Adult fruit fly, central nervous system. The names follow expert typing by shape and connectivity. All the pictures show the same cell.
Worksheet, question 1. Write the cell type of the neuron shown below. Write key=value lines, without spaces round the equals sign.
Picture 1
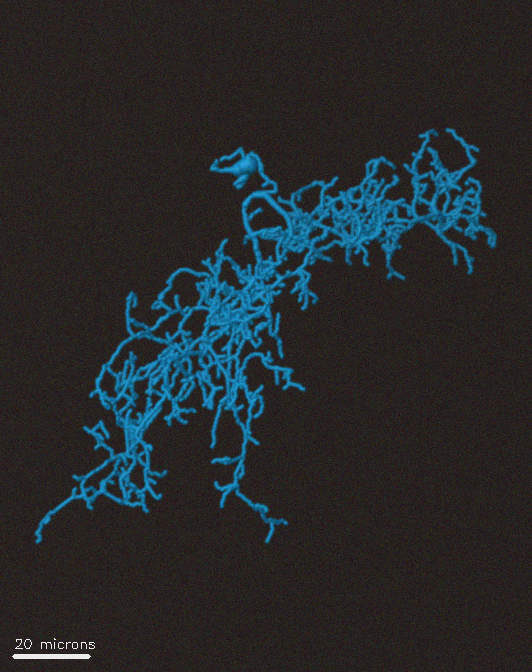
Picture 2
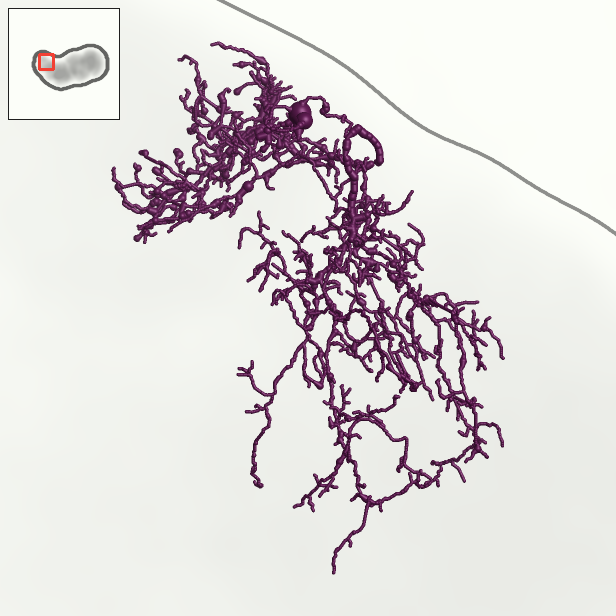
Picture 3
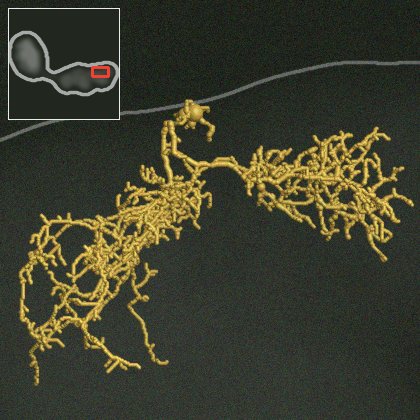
cell_type=INXXX230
